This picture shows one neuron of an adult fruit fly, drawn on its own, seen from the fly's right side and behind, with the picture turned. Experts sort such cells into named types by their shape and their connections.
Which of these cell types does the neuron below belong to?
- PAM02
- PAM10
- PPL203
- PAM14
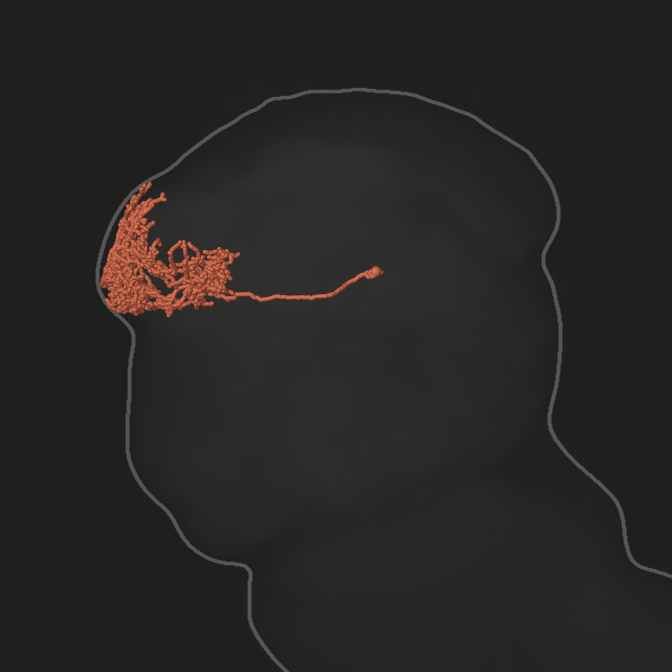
PPL203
